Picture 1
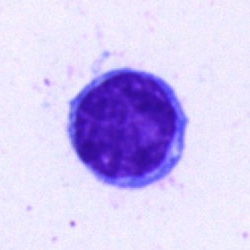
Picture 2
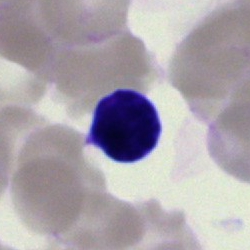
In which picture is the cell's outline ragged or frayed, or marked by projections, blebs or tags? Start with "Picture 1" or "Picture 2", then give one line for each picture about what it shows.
Picture 2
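Picture 1: The cell has a round, smooth outline.
Picture 2: A small pointed tag sticks out from the left edge of the cell.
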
